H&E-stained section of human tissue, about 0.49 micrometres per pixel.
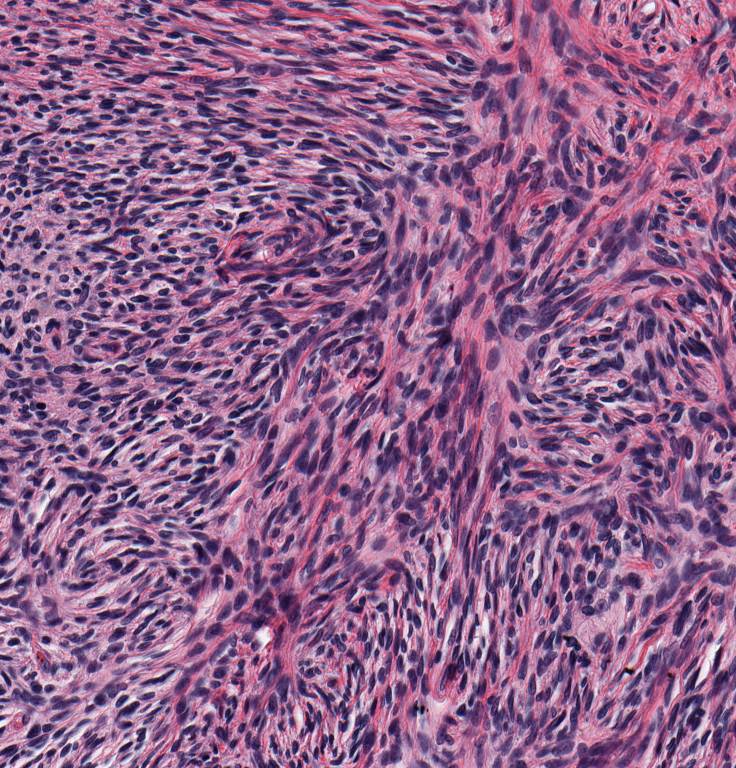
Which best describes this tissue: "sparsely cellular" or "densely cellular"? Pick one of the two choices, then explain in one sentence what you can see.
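Densely cellular. The whole field is made up of densely packed spindle cells arranged in intersecting fascicles.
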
